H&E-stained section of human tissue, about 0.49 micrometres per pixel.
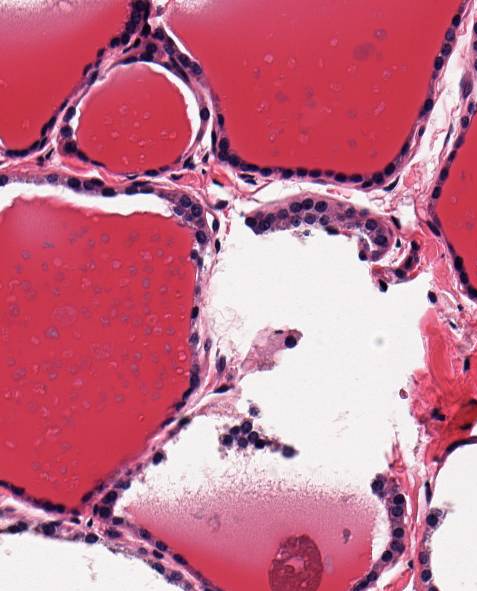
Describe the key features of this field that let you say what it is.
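Mainly thyroid follicle. Closely packed round to polygonal follicles of widely varying size fill the field. Lining: single layer of flattened to low cuboidal epithelial cells, small dark round to oval nuclei in one row. Most lumens filled with homogeneous bright pink colloid.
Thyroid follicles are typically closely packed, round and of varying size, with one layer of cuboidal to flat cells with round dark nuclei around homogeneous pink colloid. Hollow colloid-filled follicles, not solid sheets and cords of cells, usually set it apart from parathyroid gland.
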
